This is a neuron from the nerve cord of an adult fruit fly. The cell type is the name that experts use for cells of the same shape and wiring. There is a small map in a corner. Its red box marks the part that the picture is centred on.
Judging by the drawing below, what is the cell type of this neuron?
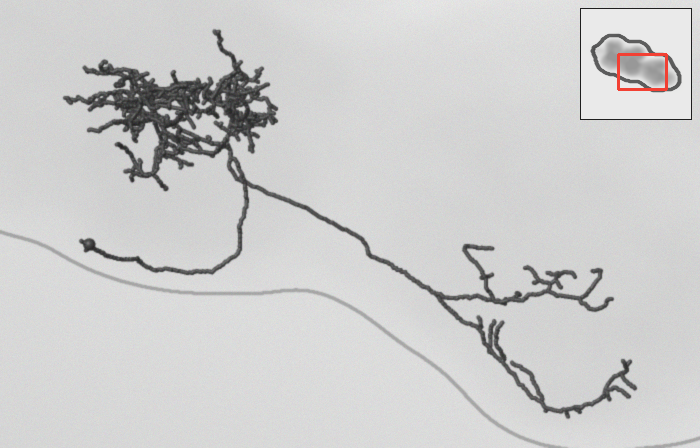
IN11A003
